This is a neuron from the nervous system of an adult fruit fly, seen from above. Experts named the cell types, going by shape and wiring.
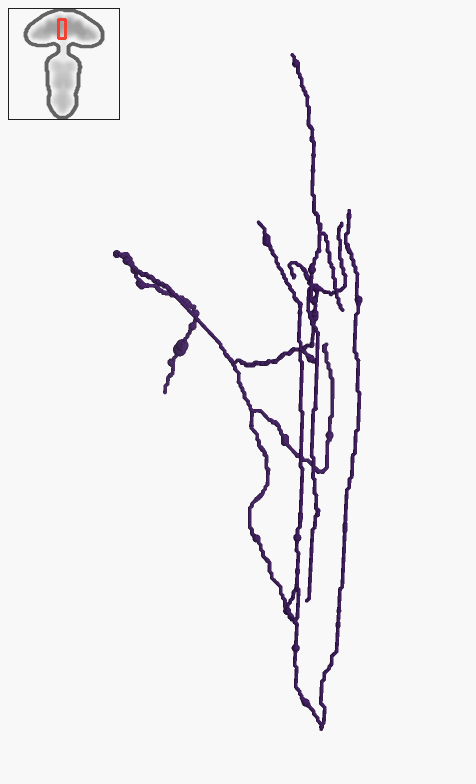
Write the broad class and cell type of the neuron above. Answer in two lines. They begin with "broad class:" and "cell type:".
broad class: sensory neuron entering the brain
cell type: GNG655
